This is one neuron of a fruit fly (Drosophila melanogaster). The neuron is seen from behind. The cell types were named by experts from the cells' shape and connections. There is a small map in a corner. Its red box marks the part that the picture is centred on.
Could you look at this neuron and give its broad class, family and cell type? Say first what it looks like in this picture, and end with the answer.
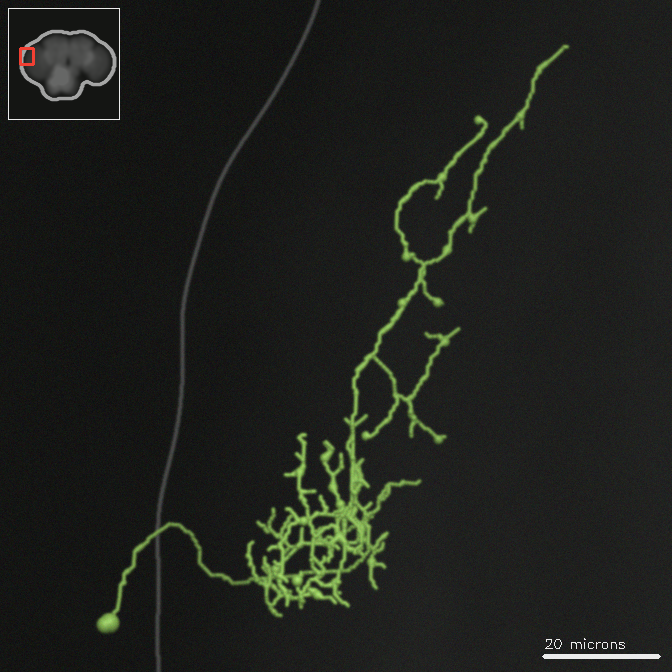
The cell body can be seen at the lower left of the picture. From top to bottom in the picture it spans about 100 microns. Dozens of branch ends can be seen. This is an optic-lobe intrinsic neuron. Its family is Cm. Its cell type is Cm8.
